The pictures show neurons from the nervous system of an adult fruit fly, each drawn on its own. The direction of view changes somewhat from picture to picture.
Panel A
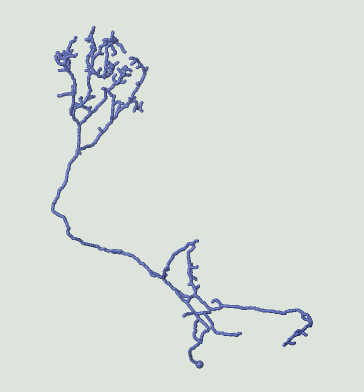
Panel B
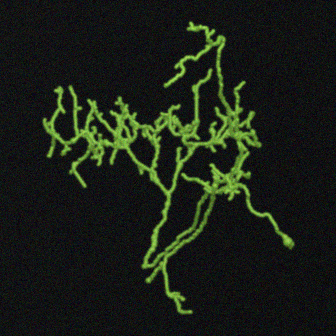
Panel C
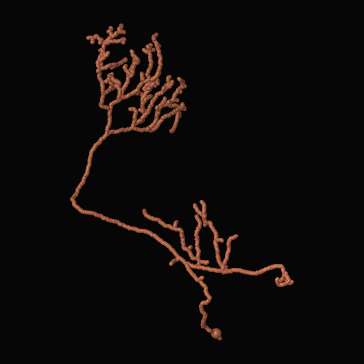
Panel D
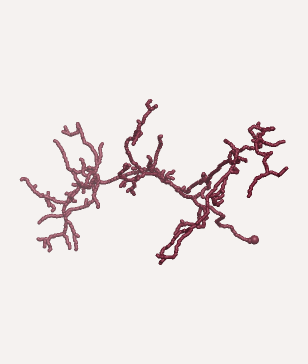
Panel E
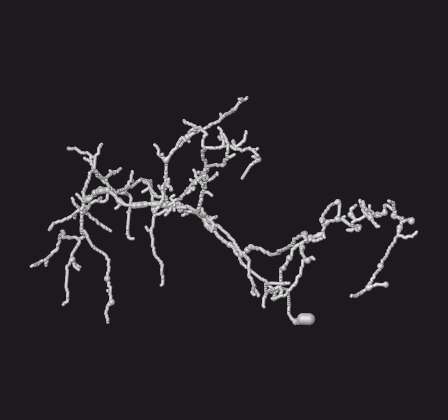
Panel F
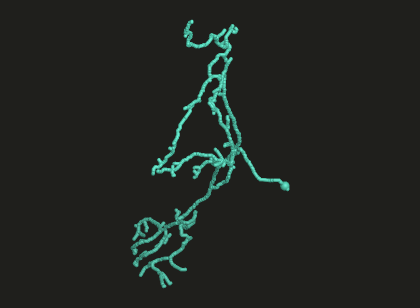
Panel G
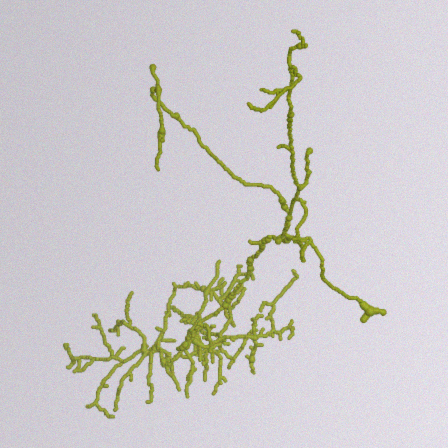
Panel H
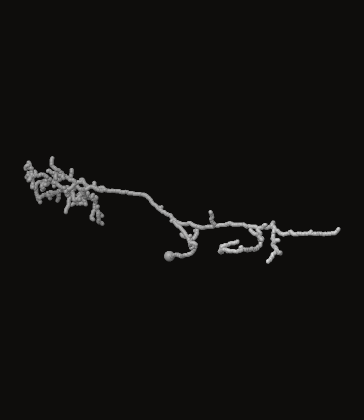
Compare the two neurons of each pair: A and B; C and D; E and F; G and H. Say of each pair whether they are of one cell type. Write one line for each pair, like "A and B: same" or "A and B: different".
A and B: same
C and D: different
E and F: same
G and H: same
